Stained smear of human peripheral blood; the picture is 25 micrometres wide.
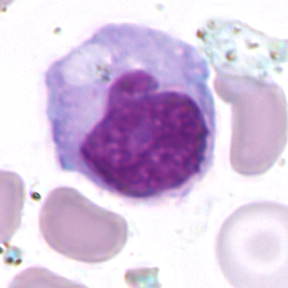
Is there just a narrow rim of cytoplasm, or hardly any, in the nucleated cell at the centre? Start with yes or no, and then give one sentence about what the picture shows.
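No. The cytoplasm is abundant, forming its widest rim on the upper and left sides of the nucleus.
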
